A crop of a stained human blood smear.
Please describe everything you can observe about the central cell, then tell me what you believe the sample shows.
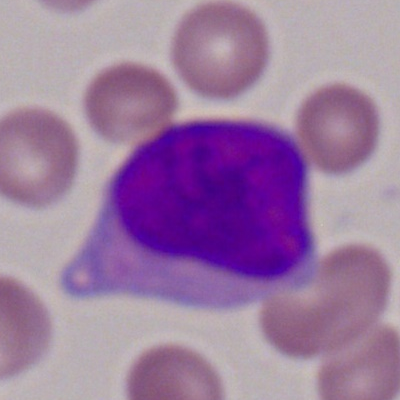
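First, the nucleus: it fills most of the cell. Next, the cytoplasm: pale blue, lying mainly below and to the left of the nucleus. Last, a small pale round spot near the tip of a pointed projection. The cell is a myeloblast.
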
